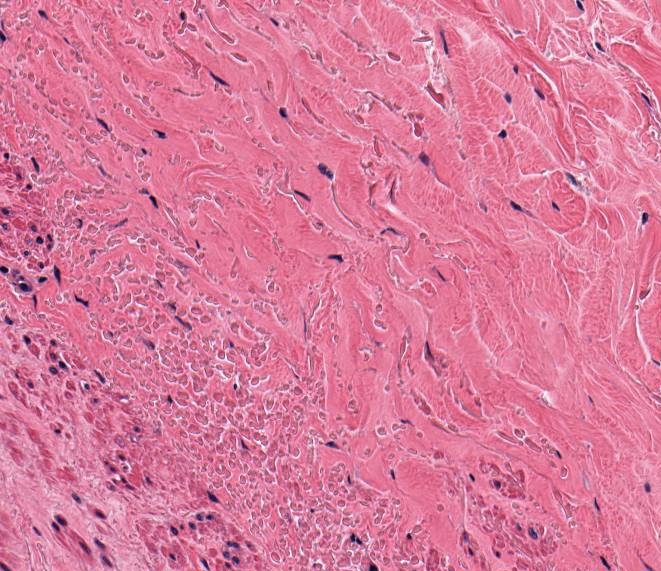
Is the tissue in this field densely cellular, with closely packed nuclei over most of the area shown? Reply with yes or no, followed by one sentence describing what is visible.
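No. Within the fibrous tissue the nuclei are sparse, small, dark and elongated.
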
